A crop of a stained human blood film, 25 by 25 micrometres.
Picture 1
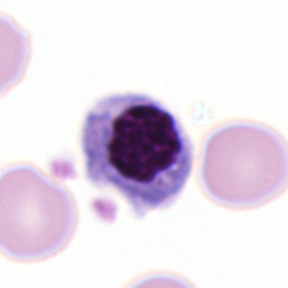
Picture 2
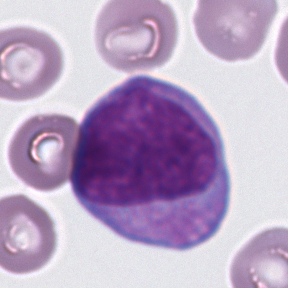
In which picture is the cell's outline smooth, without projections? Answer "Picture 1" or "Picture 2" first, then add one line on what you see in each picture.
Picture 2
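What picture 1 shows: A small blunt projection sticks out from the bottom edge of the cell.
What picture 2 shows: The cell outline is smooth and rounded, with no surface projections.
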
